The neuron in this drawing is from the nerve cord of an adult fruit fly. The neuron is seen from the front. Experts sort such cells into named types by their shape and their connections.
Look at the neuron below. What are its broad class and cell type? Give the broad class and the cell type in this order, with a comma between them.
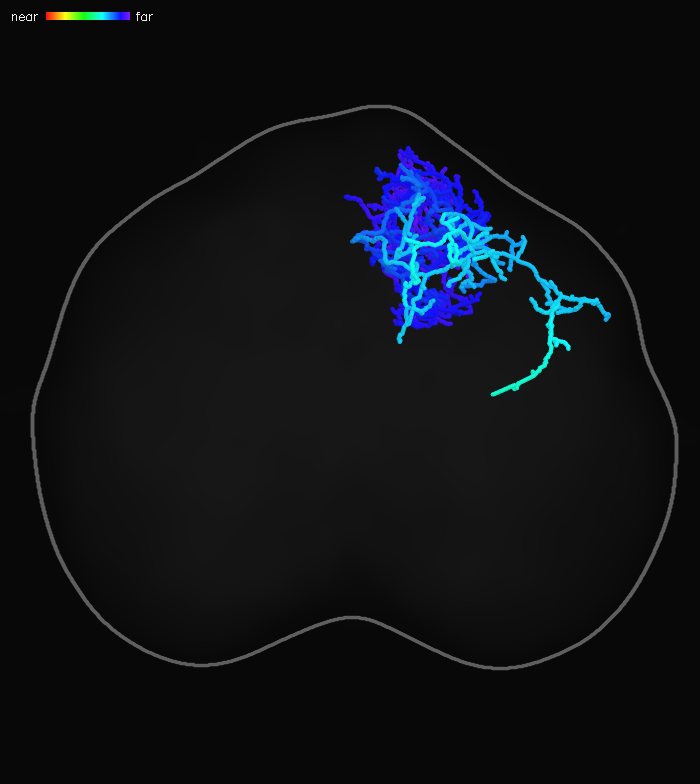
nerve-cord intrinsic neuron, INXXX231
